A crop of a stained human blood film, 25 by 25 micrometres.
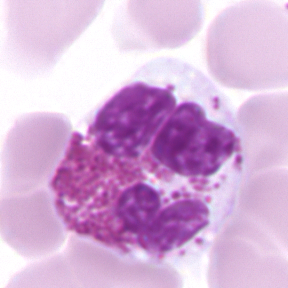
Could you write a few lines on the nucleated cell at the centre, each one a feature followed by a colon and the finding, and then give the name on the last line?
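Chromatin: dark purple, coarsely clumped, small lighter patches
Granules: packed densest on the left side
Cytoplasm: pale, nearly colourless where free of granules
Outline: roughly round, no surface projections
Name: eosinophil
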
